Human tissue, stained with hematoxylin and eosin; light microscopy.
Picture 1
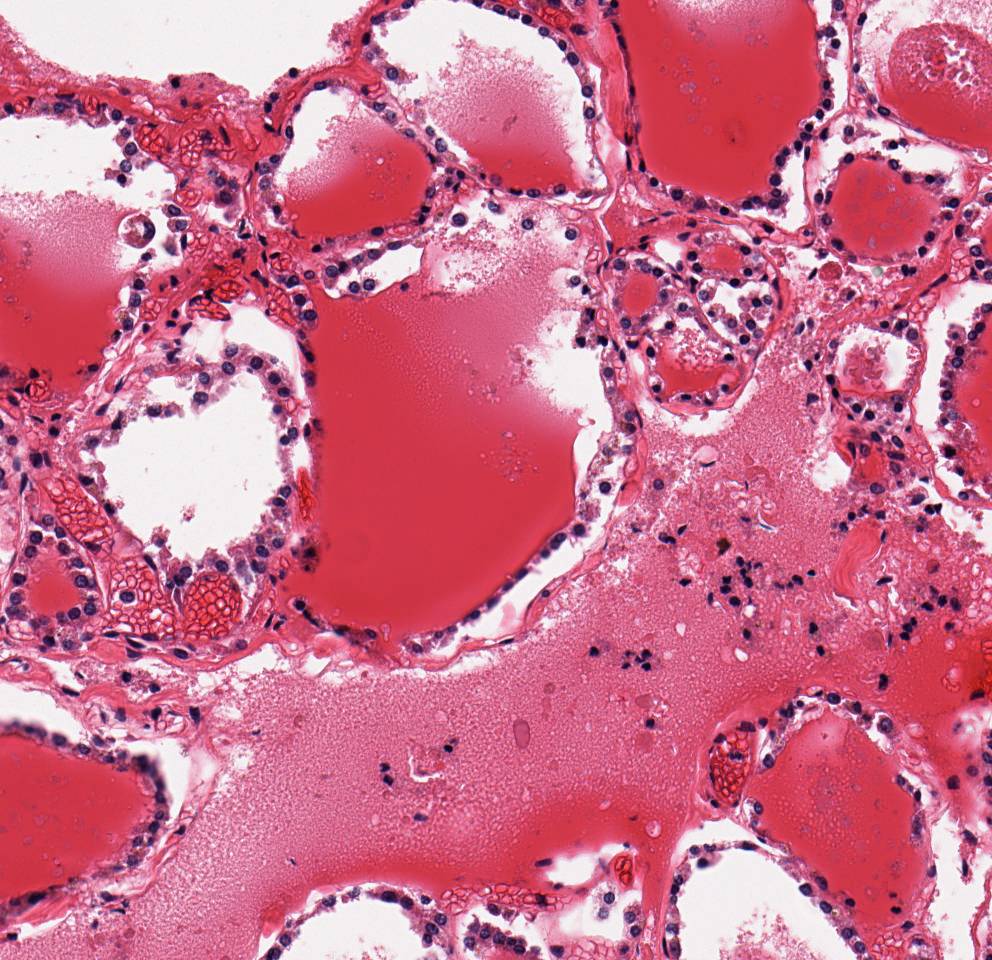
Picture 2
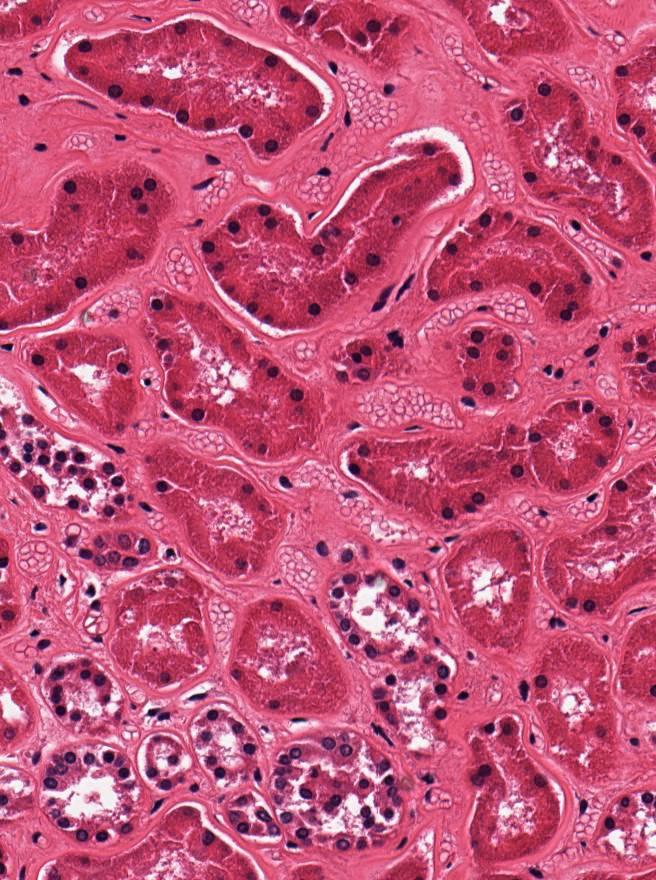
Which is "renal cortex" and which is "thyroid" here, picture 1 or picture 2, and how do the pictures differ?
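Identity: thyroid in picture 1, renal cortex in picture 2. Architecture: the thyroid is closed, rounded to irregular follicles of widely varying size packed together; the renal cortex, closely packed tubules cut in varied planes. Lining, single-layered in both: flattened to low cuboidal cells with small, round, dark nuclei in the follicles, and in most tubules cuboidal cells with abundant granular eosinophilic cytoplasm and evenly spaced round, dark nuclei. Contents: most follicles hold dense, homogeneous, deep red-pink material. Stroma: thin pink fibrous septa in the thyroid, only narrow stroma between tubules.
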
